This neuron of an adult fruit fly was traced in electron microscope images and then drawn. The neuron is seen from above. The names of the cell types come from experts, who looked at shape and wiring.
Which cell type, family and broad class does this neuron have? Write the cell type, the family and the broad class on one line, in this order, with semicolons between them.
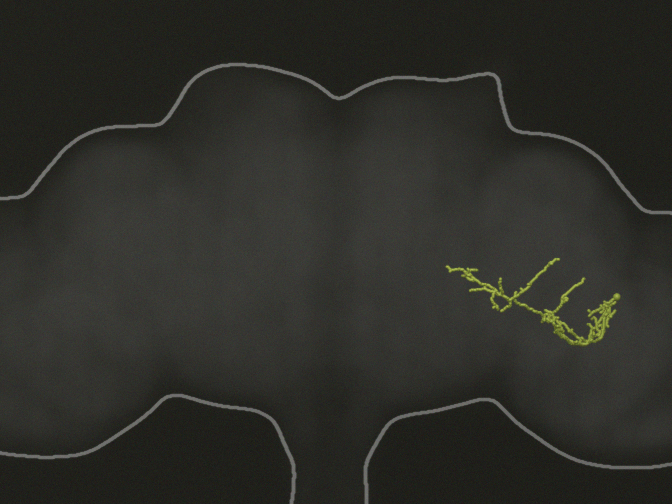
CB1687; hemilineage SLPpl3; central-brain intrinsic neuron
